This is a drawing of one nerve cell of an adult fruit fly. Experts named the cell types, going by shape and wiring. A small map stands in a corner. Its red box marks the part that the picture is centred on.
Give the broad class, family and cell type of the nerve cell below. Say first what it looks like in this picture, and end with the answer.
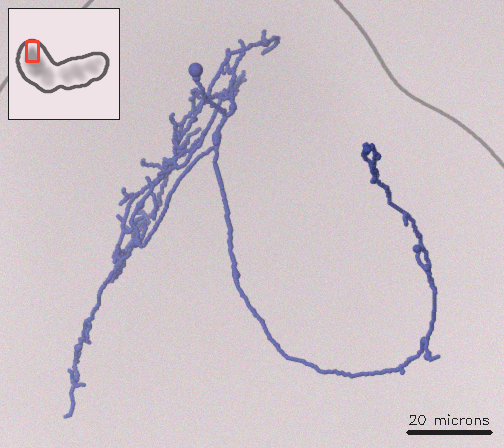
The cell body is at the top of the picture. By the scale bar it is about 95 microns tall in this view. The picture shows dozens of branch ends. It is a visual projection neuron. The family is MeVP. Its cell type is MeVP15.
